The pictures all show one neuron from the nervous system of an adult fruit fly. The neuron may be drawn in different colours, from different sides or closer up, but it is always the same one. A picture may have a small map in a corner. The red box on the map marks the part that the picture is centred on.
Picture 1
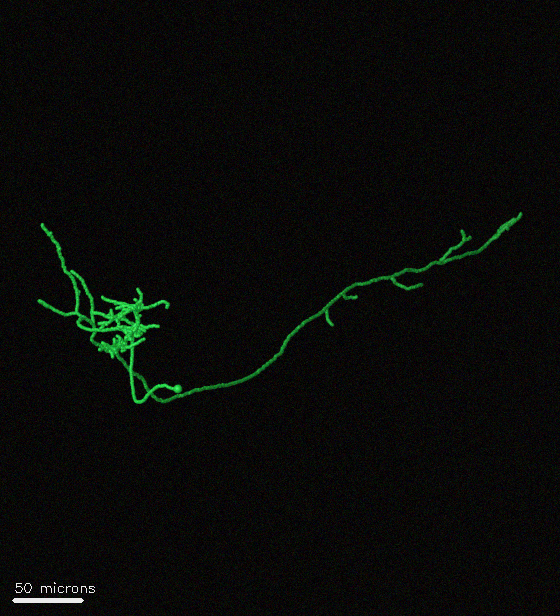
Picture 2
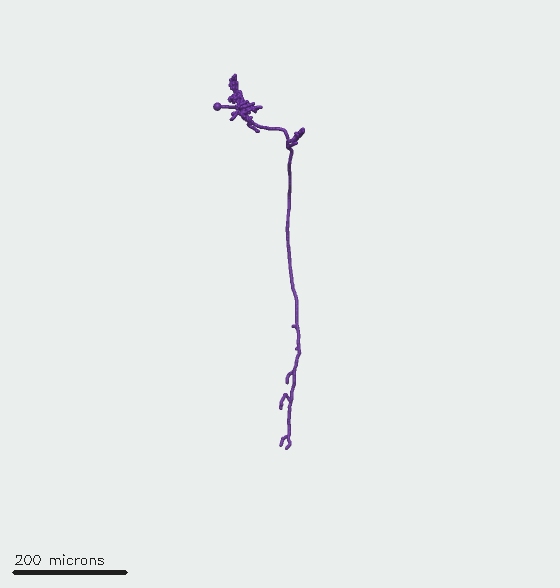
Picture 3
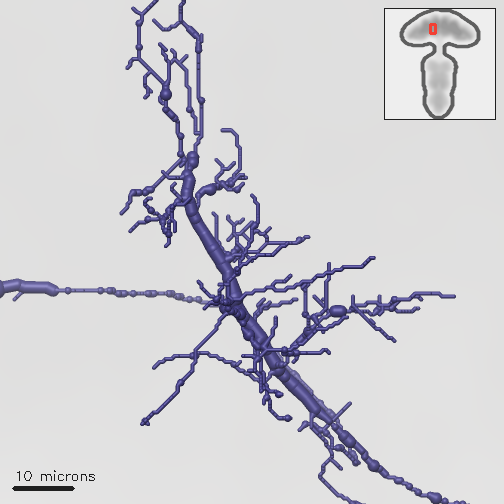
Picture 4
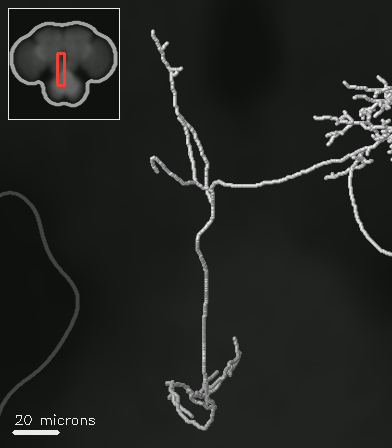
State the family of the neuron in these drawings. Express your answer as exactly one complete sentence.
For this neuron, the family is hemilineage LB7.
